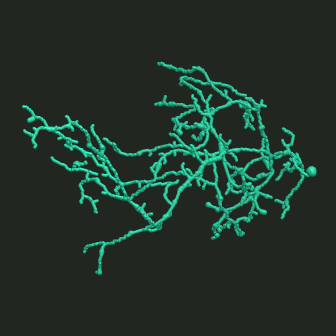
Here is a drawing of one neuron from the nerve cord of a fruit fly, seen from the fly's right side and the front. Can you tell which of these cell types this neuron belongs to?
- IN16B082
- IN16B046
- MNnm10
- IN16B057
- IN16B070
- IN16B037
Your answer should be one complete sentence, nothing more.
The neuron has IN16B070 as its cell type.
